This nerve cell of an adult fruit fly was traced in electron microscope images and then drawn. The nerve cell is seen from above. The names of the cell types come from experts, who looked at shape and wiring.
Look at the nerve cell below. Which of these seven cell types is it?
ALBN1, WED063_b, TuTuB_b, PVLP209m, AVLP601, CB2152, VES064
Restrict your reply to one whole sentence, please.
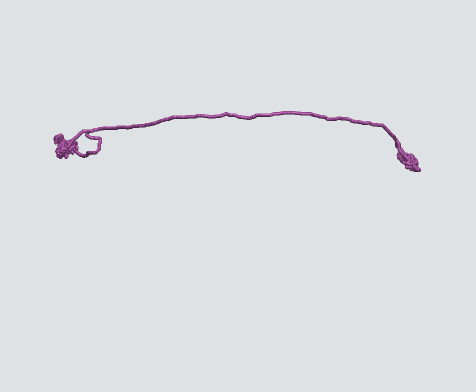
This neuron is of the type TuTuB_b.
